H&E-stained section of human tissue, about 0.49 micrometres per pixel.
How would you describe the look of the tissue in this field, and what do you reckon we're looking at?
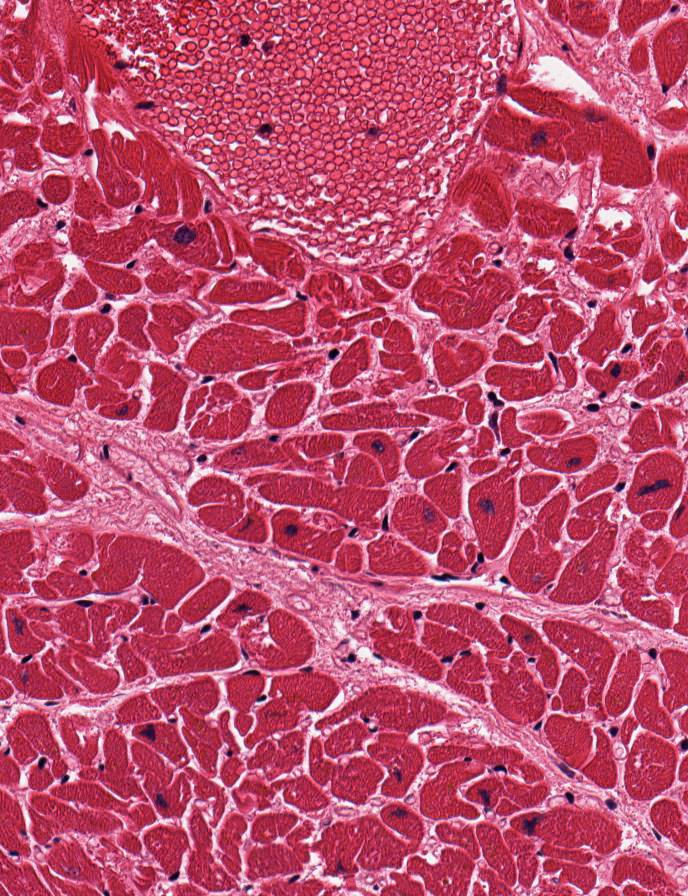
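First, fibres: most of the field is muscle fibres cut across or obliquely, giving irregular profiles, not long strands. Second, nuclei: where visible, each fibre has one, near its centre. Third, between fibres, thin tissue holds small, dark, elongated nuclei. Fourth, a large top-centre vessel is packed with red blood cells. Name: left ventricle of the heart.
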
